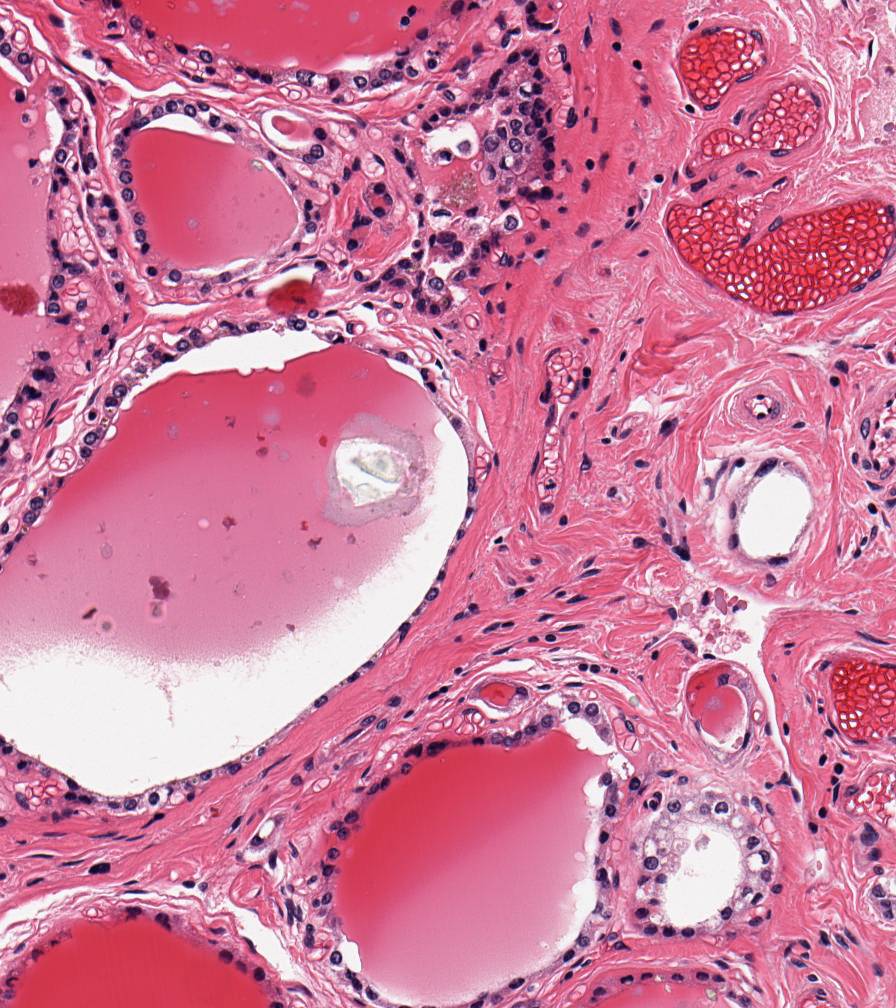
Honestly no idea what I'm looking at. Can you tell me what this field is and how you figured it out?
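Thyroid follicle. Rounded pink-filled spaces of varying size, each lined by a single layer of flattened to low cuboidal cells with small dark round nuclei.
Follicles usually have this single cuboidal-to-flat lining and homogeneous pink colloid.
Contents homogeneous, white cleared zones at edges, clearest in the large central space. Upper right: distended thin-walled vessels packed with red blood cells.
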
